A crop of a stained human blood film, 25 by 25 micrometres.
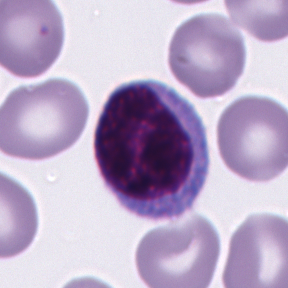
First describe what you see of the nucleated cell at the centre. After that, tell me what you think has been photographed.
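Look first at the nucleus: it is one oval, with no lobes. Its chromatin is dark purple and packed in dense clumps, and you will find no nucleoli in it. The cytoplasm has no vacuoles. This is a typical lymphocyte.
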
